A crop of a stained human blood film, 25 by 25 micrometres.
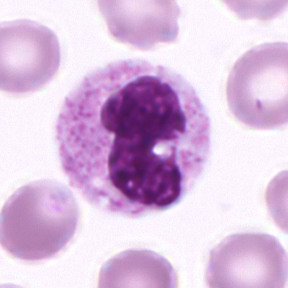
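Band neutrophil. Outline round and smooth, without surface projections. Nucleus one continuous mass, narrowed near its middle into upper and lower parts; no nucleoli visible. Small pink-violet granules scattered throughout the cytoplasm.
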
